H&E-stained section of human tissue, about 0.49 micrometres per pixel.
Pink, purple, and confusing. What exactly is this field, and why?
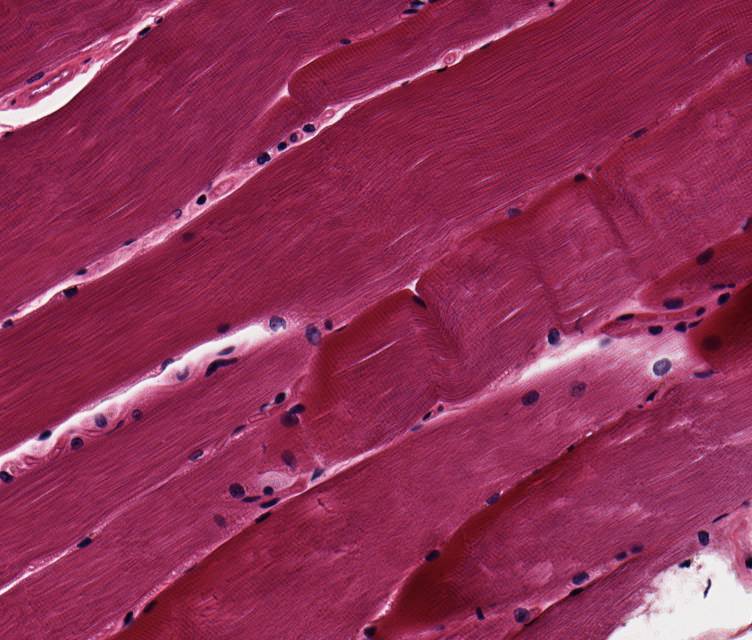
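The answer is skeletal muscle. First, long parallel fibres cross the field diagonally from lower left to upper right, their cytoplasm staining a deep pinkish red. Second, fine transverse striations run across them. Third, their nuclei are small, dark and flattened, lying at the fibre edges.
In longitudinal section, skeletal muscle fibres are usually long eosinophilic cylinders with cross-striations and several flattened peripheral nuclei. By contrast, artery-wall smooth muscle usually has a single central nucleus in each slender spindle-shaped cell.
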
